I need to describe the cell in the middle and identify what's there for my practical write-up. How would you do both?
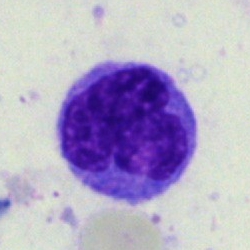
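Round, smooth outline: that is the first thing I notice. The nucleus fills most of the cell, and there is a deep notch at its lower edge. Its chromatin looks coarse and patchy, darker clumps separated by paler spaces. So this is a monocyte.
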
